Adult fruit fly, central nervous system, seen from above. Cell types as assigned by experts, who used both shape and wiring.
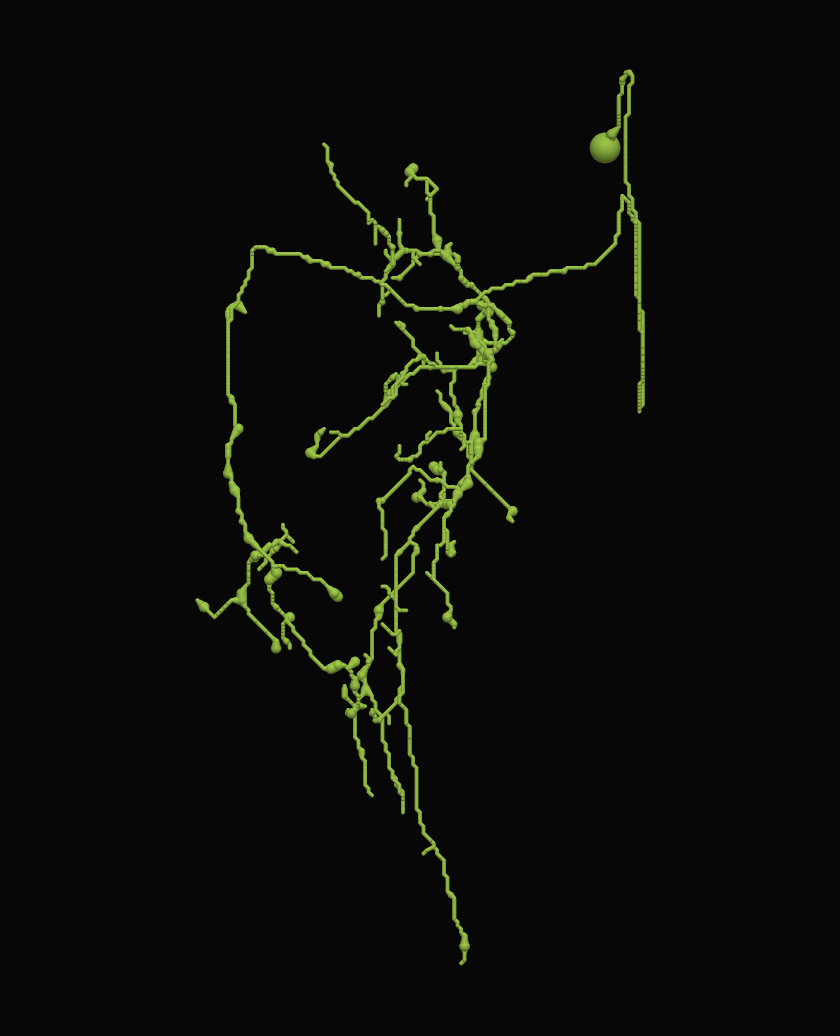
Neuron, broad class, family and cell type: nerve-cord intrinsic neuron; hemilineage 02A; IN02A056_c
